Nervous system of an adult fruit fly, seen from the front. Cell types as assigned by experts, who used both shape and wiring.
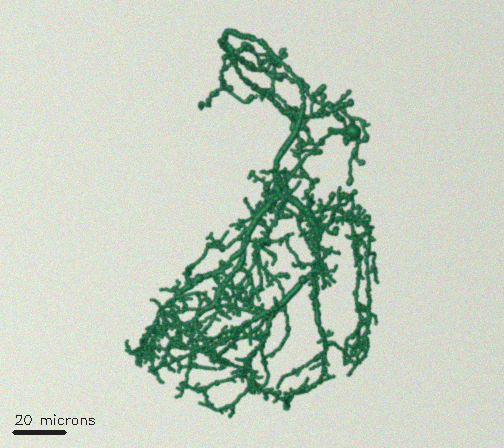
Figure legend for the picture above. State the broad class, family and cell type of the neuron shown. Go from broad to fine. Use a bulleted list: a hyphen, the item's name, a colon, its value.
- broad class: nerve-cord intrinsic neuron
- family: hemilineage 19A
- cell type: IN19A027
